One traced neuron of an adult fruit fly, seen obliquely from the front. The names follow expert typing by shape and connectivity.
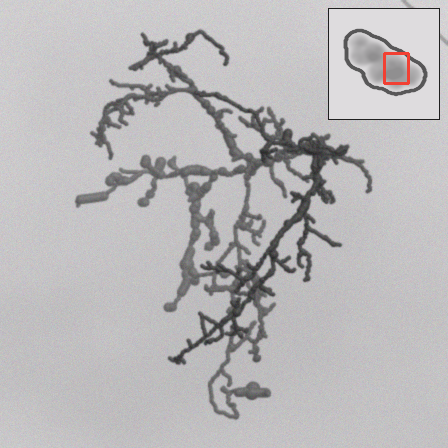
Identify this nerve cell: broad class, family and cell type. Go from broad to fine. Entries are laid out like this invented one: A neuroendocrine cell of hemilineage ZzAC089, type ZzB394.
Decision: A nerve-cord intrinsic neuron of hemilineage 13A, type IN13A034.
